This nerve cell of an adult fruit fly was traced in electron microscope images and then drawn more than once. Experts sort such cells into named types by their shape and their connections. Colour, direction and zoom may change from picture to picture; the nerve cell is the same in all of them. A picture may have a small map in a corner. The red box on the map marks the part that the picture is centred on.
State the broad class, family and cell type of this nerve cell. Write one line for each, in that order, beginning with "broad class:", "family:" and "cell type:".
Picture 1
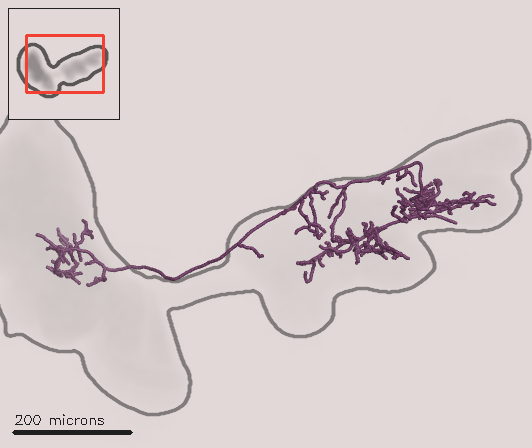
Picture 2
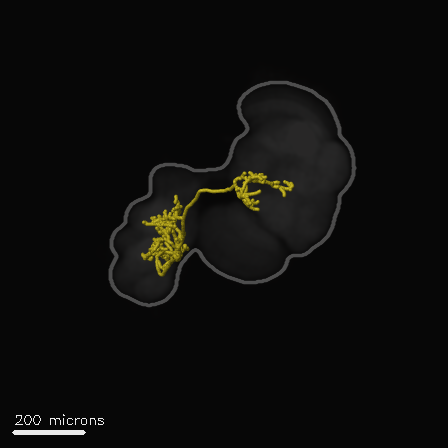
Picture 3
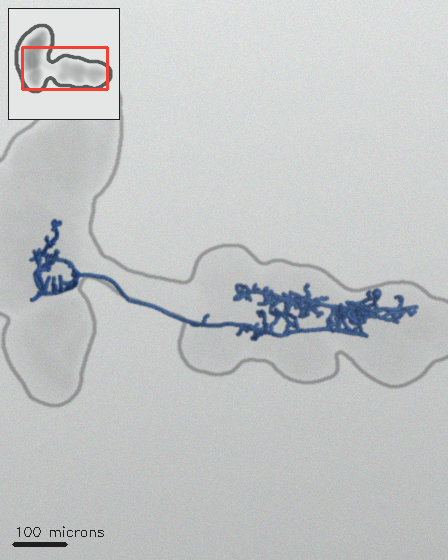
broad class: ascending neuron
family: hemilineage 19B
cell type: AN19B028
